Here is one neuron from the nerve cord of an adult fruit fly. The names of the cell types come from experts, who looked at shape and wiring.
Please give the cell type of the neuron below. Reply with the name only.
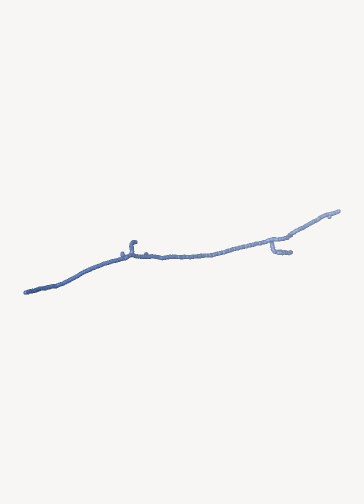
DNp17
